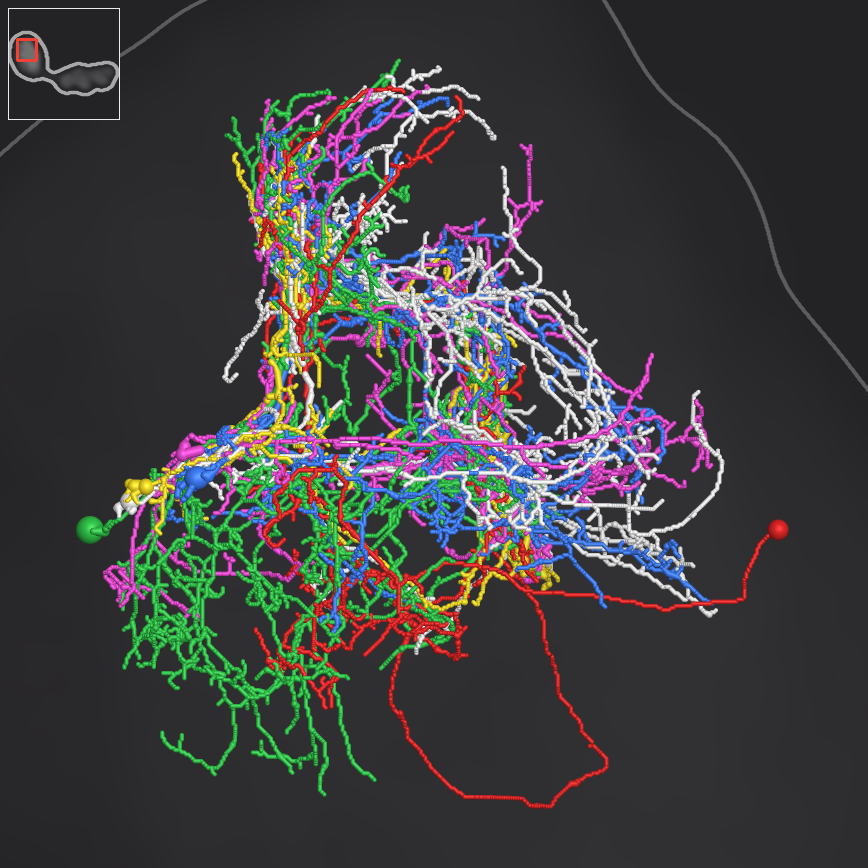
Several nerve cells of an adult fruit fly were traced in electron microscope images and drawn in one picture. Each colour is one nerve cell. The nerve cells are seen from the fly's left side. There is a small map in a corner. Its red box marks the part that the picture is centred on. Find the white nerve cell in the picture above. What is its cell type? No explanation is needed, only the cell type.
CL073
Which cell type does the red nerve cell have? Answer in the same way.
AVLP492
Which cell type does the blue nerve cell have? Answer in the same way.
CL071_a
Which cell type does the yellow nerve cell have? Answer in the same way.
CL097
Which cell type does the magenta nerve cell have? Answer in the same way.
CL071_b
